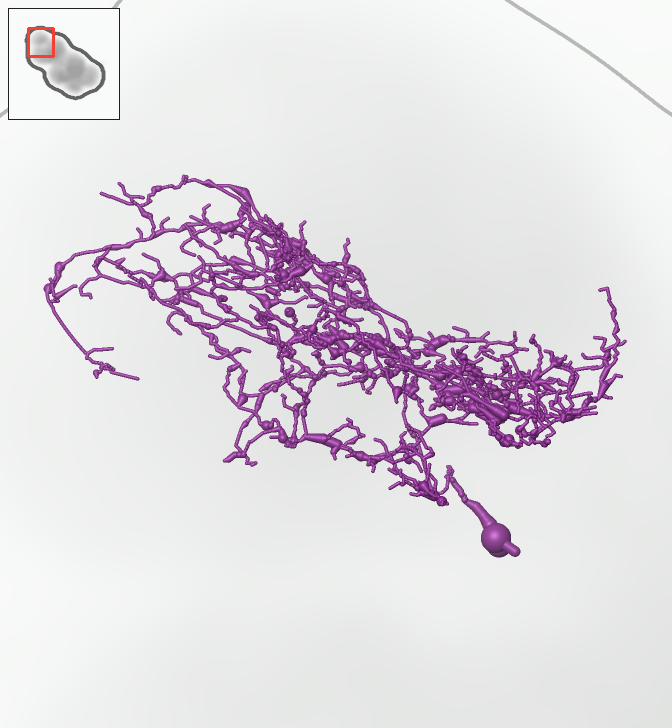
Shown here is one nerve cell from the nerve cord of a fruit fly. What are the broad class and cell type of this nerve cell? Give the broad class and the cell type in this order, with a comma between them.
nerve-cord intrinsic neuron, INXXX360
